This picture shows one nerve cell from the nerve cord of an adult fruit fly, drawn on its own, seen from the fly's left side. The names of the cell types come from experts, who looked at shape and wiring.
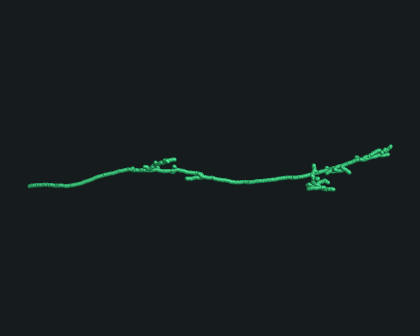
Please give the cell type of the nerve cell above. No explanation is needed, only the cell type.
DNge088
